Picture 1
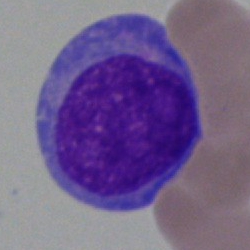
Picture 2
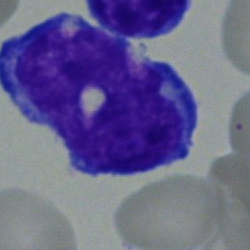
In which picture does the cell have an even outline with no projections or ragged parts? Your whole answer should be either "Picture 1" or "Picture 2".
Picture 1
